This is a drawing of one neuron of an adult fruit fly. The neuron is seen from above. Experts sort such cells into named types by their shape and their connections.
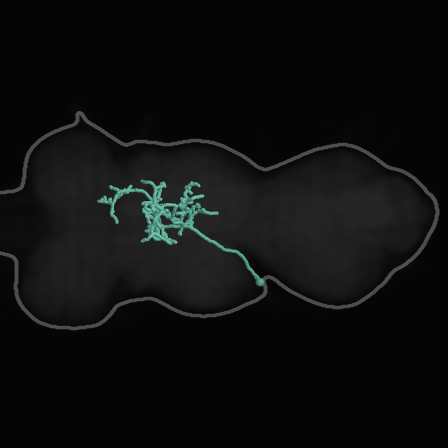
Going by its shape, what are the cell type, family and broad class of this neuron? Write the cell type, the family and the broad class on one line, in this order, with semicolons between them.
IN12A059_f; hemilineage 12A; nerve-cord intrinsic neuron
